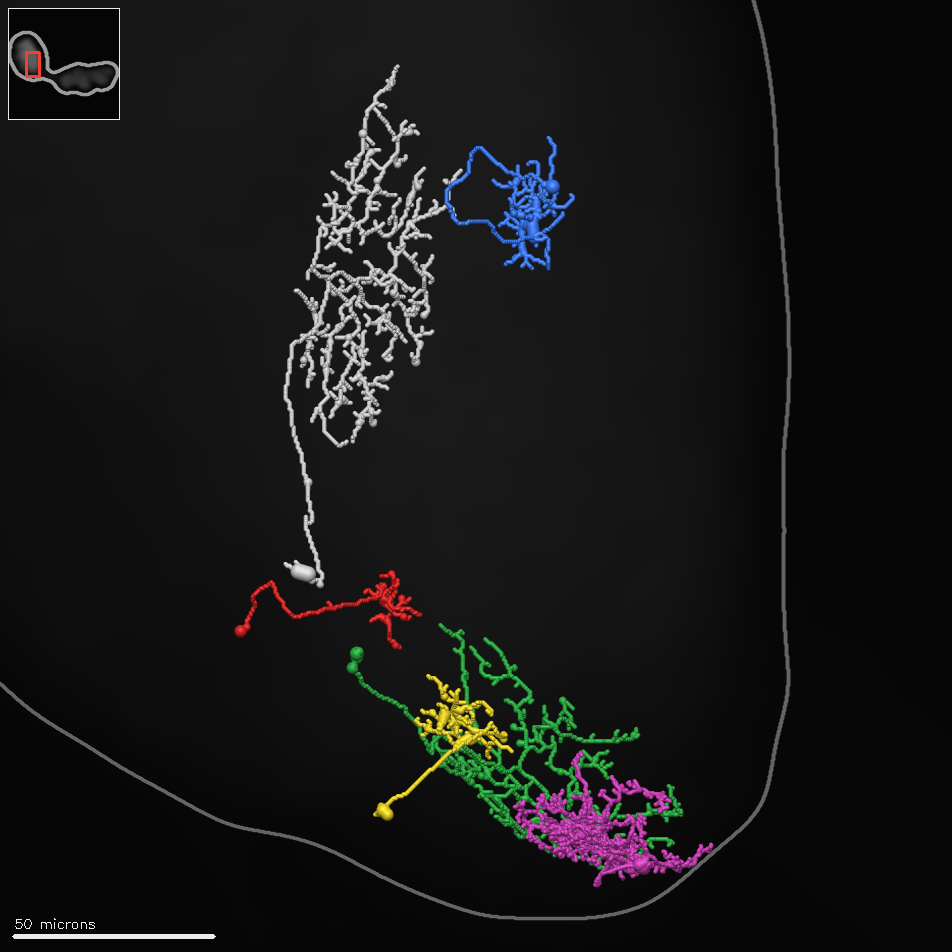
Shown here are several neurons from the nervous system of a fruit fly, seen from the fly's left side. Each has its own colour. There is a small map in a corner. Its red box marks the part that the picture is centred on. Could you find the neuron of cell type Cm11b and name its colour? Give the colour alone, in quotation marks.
"green"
